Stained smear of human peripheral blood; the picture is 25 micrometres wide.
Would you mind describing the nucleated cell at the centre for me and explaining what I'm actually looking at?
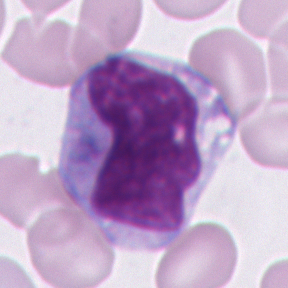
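An irregular, somewhat angular outline, not a smooth circle, bounds this cell. Most of it is filled by the nucleus, leaving the widest cytoplasmic rim on the left. A few small clear vacuoles sit in the cytoplasm at the right edge of the nucleus, and there are no coarse coloured granules. The cell is a monocyte.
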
